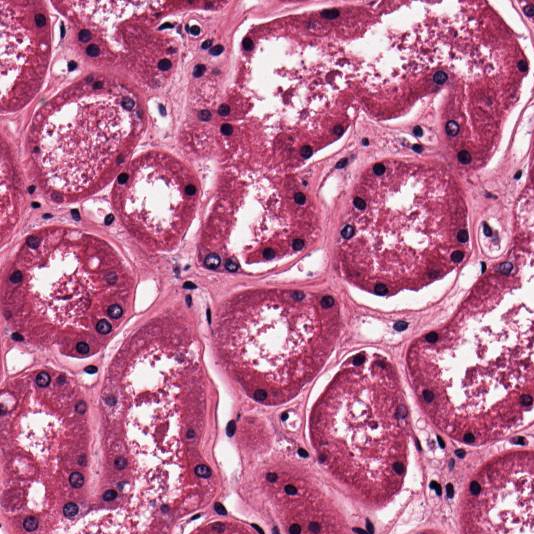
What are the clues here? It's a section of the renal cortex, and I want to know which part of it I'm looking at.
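This is the cortical labyrinth. First: closely packed round to oval tubules, cut across and obliquely, fill the field.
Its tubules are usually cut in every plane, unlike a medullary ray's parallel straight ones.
Second: a single layer of cuboidal to low columnar cells, with deeply pink, granular cytoplasm, lines each tubule.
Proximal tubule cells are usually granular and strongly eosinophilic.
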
